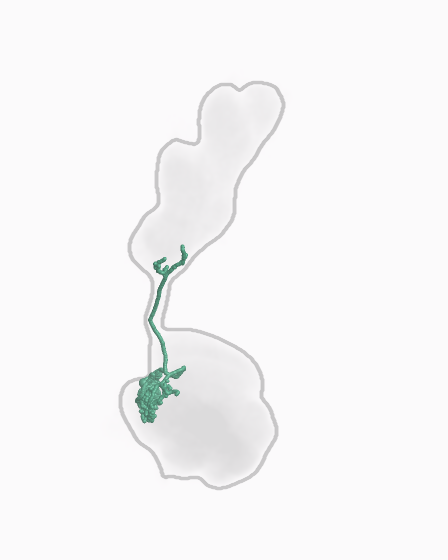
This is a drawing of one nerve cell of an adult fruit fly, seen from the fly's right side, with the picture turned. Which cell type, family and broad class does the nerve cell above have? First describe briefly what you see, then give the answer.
In this view it is more than twice as tall as it is wide. Its cell type is DNge051. The family is DNge. It is a descending neuron.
